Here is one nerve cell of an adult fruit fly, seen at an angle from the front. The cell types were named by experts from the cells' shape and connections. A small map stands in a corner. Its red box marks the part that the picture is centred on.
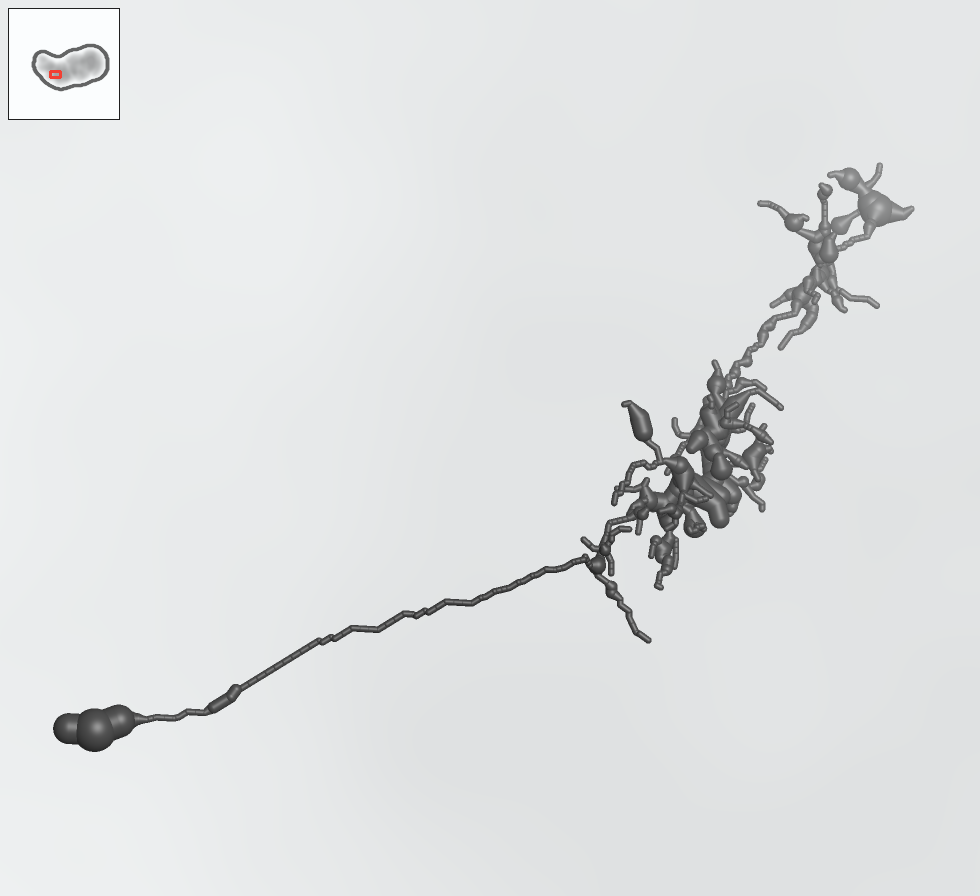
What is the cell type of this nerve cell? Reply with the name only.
Mi4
